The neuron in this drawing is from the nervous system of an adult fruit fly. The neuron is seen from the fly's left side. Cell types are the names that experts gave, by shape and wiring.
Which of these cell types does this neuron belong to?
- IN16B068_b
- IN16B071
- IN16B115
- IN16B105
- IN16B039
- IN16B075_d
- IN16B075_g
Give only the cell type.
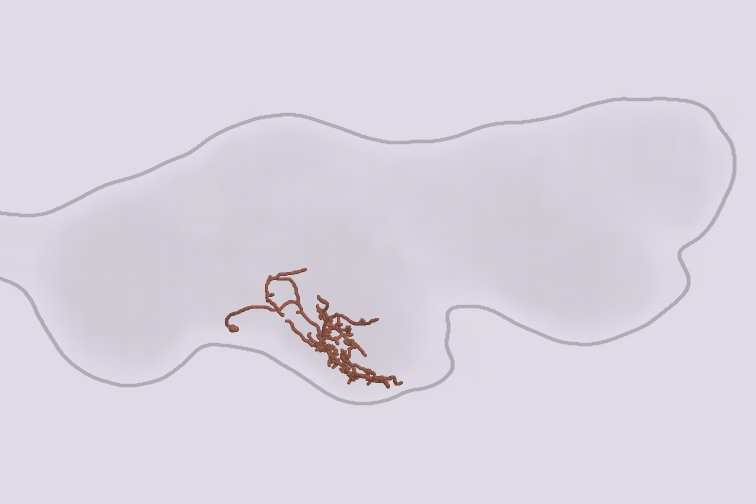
IN16B075_d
